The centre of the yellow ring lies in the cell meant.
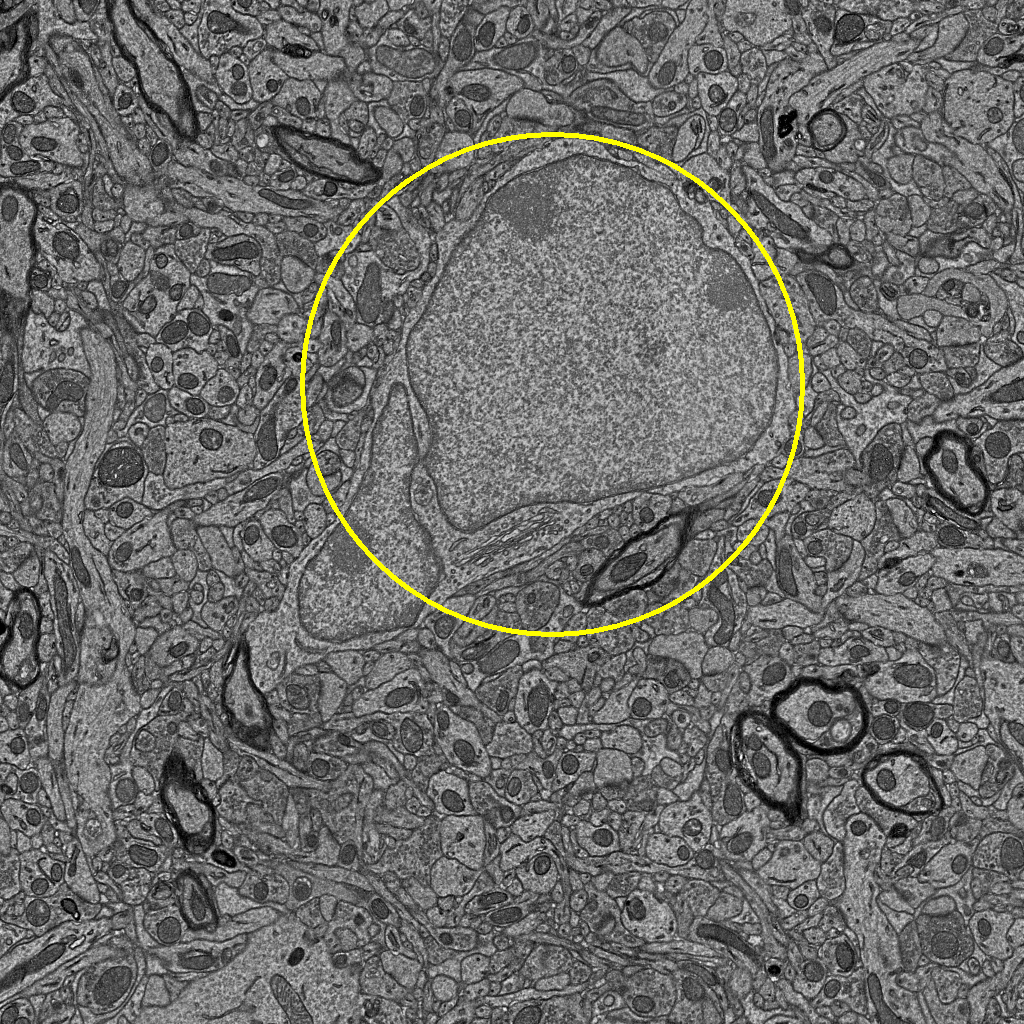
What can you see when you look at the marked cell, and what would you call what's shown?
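First, the nucleus: large, filling most of the cell body in this plane. Second, its envelope runs smoothly, with no deep infoldings. Third, no distinct nucleolus appears in this plane. Fourth, a stack of parallel flattened membranes sits in the cytoplasm below the nucleus. Last, the cell: an oligodendrocyte precursor cell.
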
